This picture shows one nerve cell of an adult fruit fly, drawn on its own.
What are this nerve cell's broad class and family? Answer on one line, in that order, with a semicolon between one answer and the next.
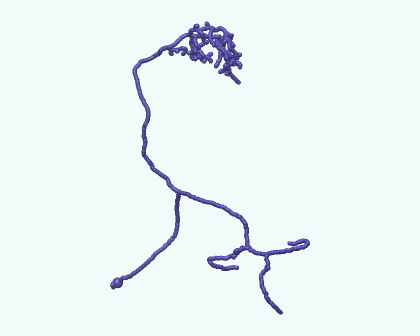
visual projection neuron; hemilineage VPNd1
